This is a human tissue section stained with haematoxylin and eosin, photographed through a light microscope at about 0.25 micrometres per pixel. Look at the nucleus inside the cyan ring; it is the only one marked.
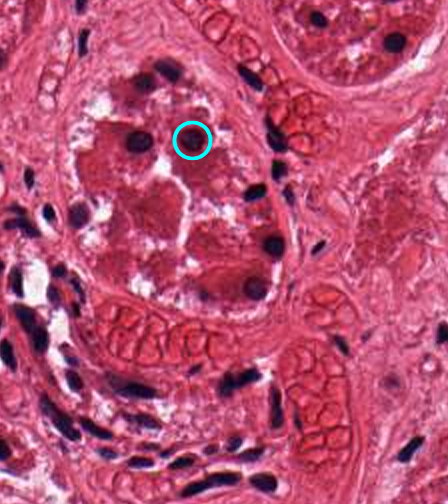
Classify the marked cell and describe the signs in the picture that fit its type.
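It is a proximal tubule cell. The nucleus is round to slightly oval, dark and evenly stained, with a smooth edge. The cytoplasm around it is deep pink and grainy, and the cell's outline is ragged and hard to separate from the neighbouring pink cytoplasm. The cell lies among clumps of similar pink cytoplasm inside a rounded tubule profile, with irregular white clefts running between the clumps.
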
